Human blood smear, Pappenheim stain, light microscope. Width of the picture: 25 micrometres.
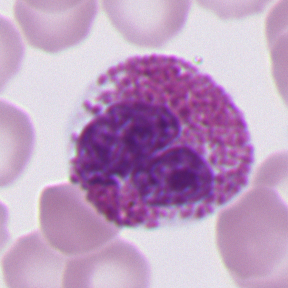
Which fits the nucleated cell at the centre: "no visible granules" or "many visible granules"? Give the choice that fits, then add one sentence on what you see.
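Many visible granules. The cytoplasm is packed with coarse round granules.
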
